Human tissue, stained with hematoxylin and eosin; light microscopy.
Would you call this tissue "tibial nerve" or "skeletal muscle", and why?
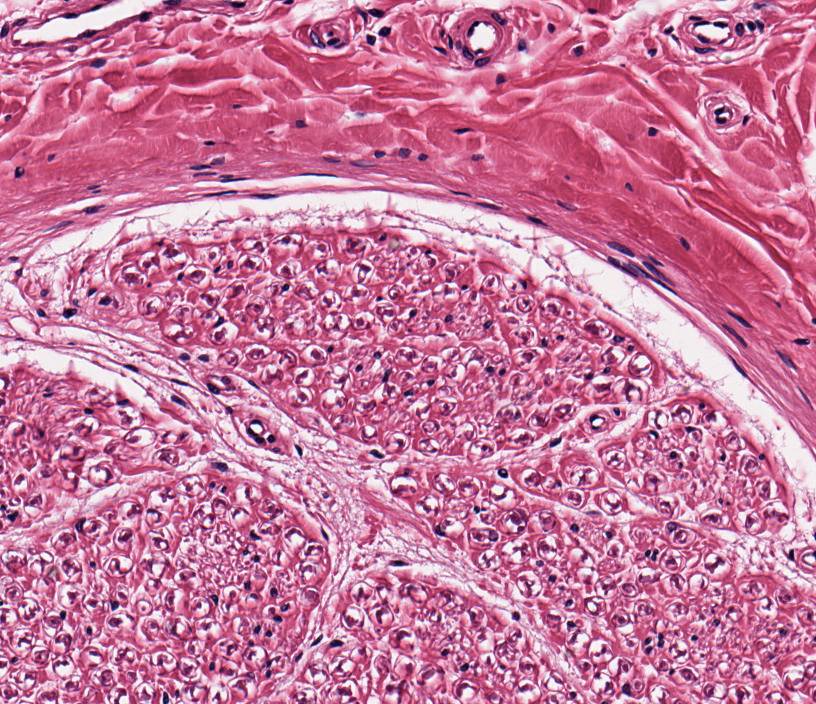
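Tibial nerve. Deciding feature: each closely packed round fibre profile shows a pale, finely vacuolated ring around a small central pink dot. Fibres cut transversely. Several rounded bundles of nerve fibres fill lower two-thirds of field, beneath band of dense connective tissue across top. Thin strands of pale, loose connective tissue divide fibres into separate bundles.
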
